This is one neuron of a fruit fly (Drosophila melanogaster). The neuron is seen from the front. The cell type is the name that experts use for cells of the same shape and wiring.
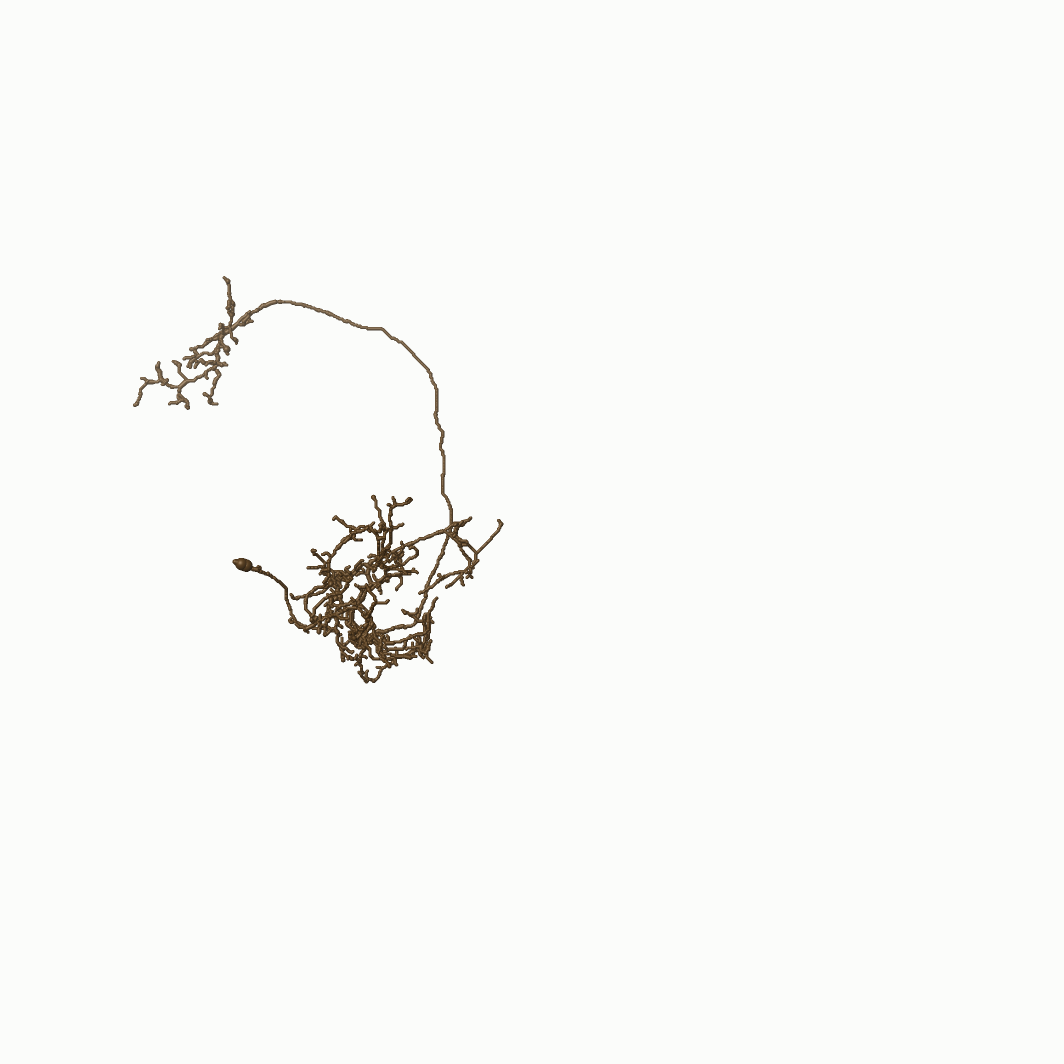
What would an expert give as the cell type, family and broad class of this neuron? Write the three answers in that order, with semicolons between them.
M_l2PNm15; hemilineage ALl1_ventral; central-brain intrinsic neuron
